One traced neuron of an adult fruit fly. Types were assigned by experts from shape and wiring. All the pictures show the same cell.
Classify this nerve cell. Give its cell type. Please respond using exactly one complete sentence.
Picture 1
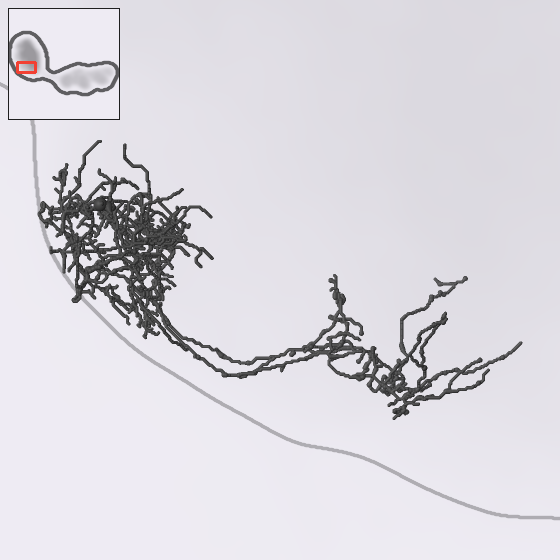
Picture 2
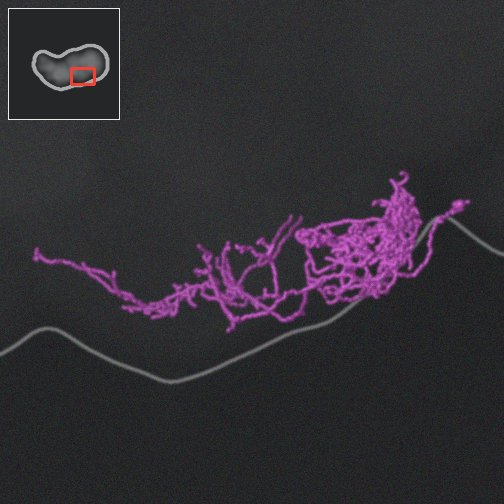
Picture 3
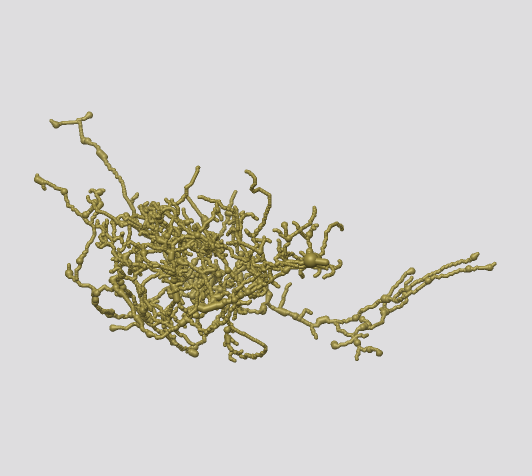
What this neuron is, by cell type, is GNG218.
